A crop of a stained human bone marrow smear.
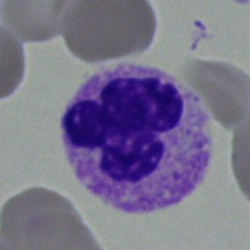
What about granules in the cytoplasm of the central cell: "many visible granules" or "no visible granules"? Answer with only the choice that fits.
Many visible granules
